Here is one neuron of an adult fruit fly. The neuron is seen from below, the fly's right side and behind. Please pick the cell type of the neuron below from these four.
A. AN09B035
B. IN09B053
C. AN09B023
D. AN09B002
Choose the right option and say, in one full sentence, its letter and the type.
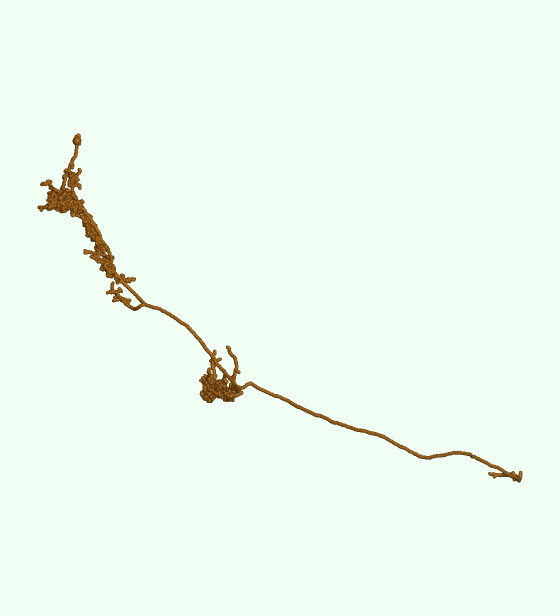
The neuron is AN09B023 in cell type, which is option C.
